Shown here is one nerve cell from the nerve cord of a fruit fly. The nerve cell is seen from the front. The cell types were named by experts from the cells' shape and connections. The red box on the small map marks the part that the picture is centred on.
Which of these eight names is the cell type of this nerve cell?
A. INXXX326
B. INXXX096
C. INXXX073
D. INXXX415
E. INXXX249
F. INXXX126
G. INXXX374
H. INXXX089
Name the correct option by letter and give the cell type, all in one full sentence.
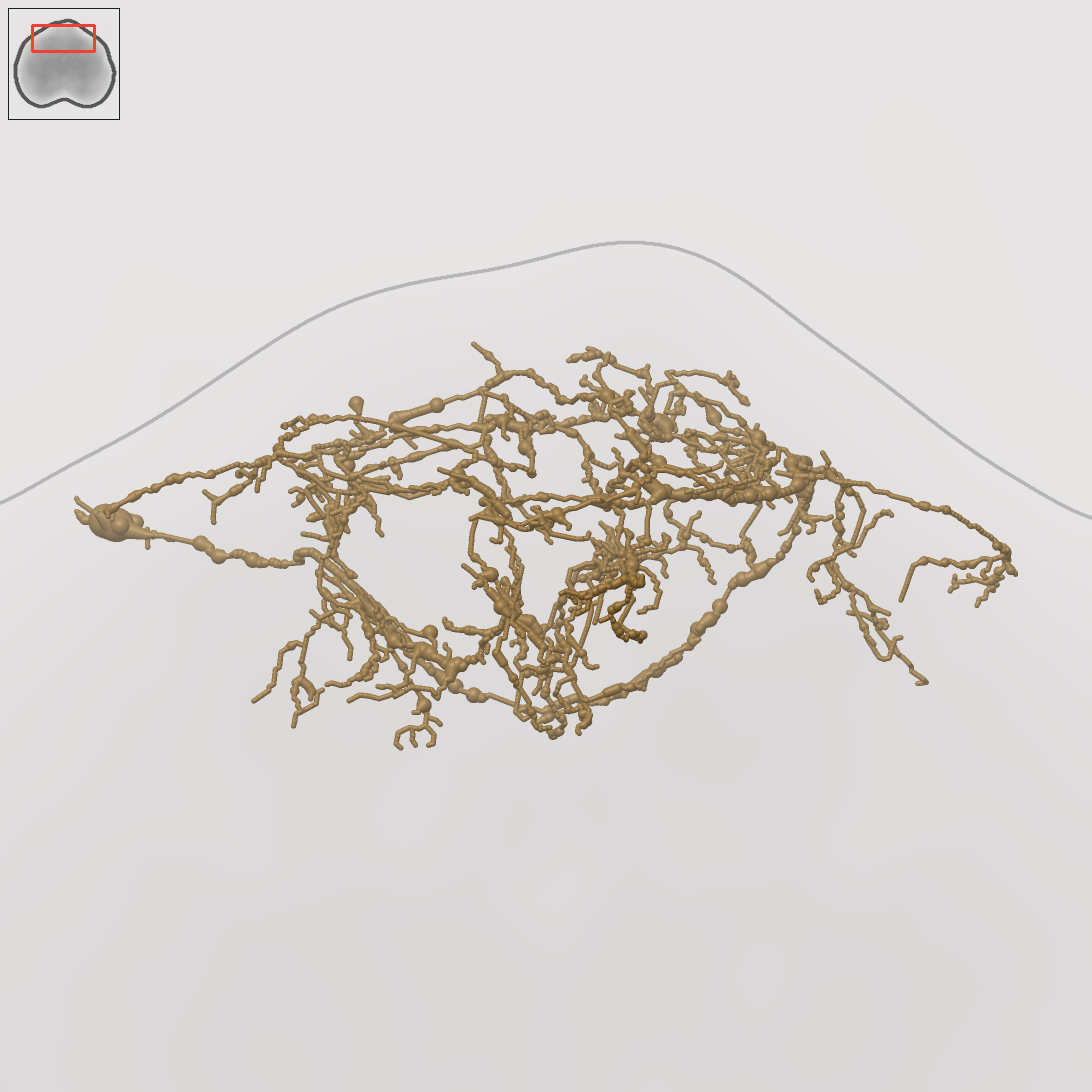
Among the listed cell types, INXXX415 in option D is that of the nerve cell.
